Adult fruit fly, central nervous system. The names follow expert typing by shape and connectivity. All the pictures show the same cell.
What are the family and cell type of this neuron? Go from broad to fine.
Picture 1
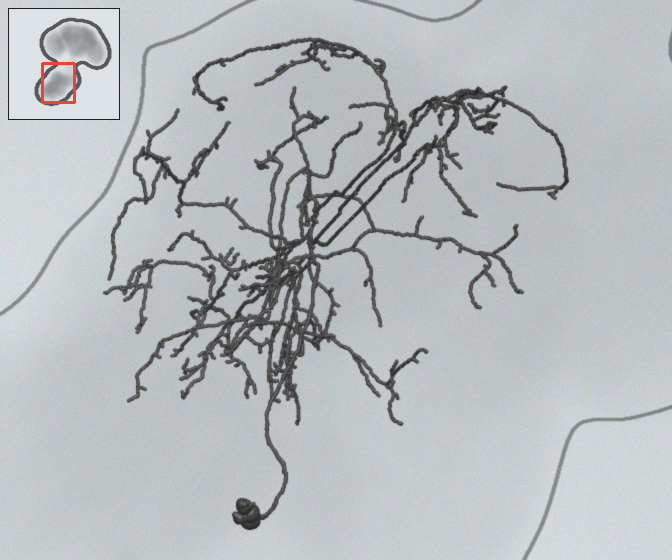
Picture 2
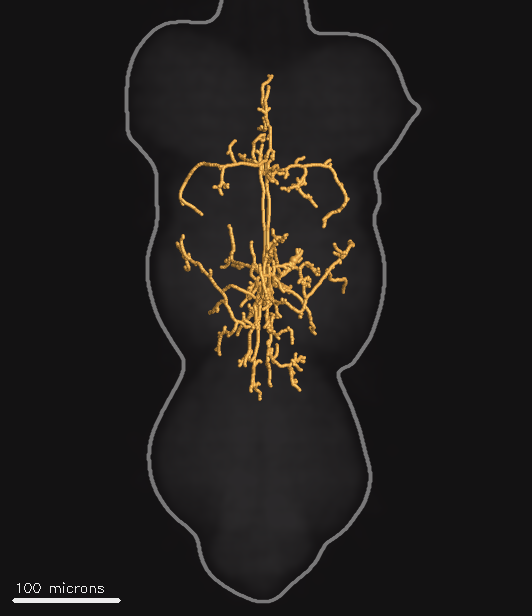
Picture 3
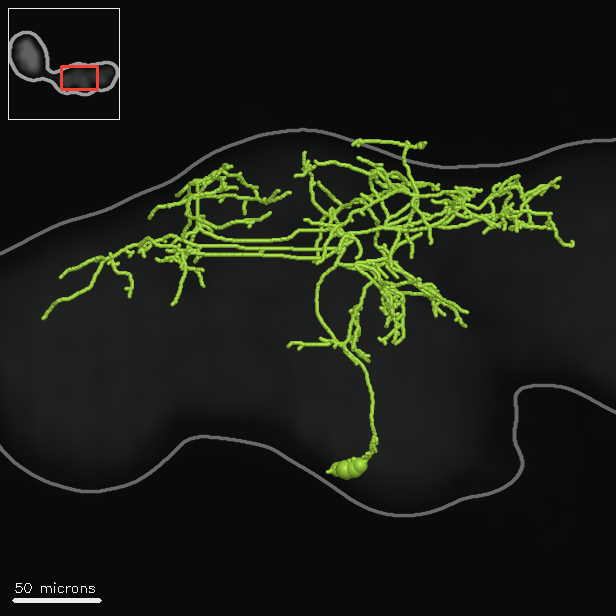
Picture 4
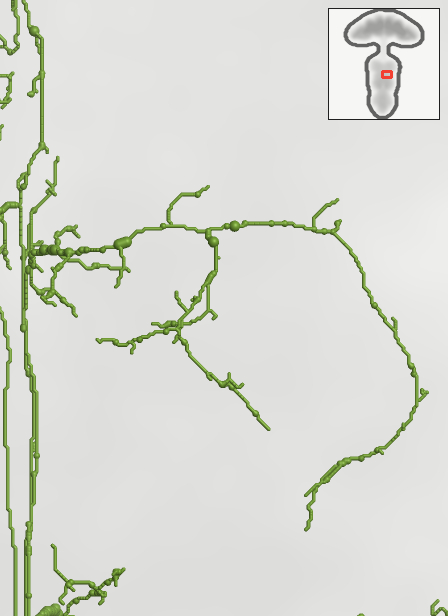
hemilineage 27X; FMRFa_Tv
